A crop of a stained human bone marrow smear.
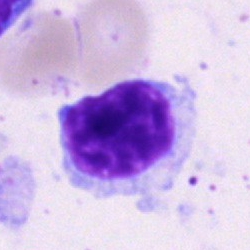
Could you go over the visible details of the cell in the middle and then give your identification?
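Nucleus occupies most of the cell. Chromatin dense, dark purple, a few lighter patches. Cytoplasmic rim wider on right and lower sides than upper left. Edge ragged, small projections along right and lower margins. Lymphocyte.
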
